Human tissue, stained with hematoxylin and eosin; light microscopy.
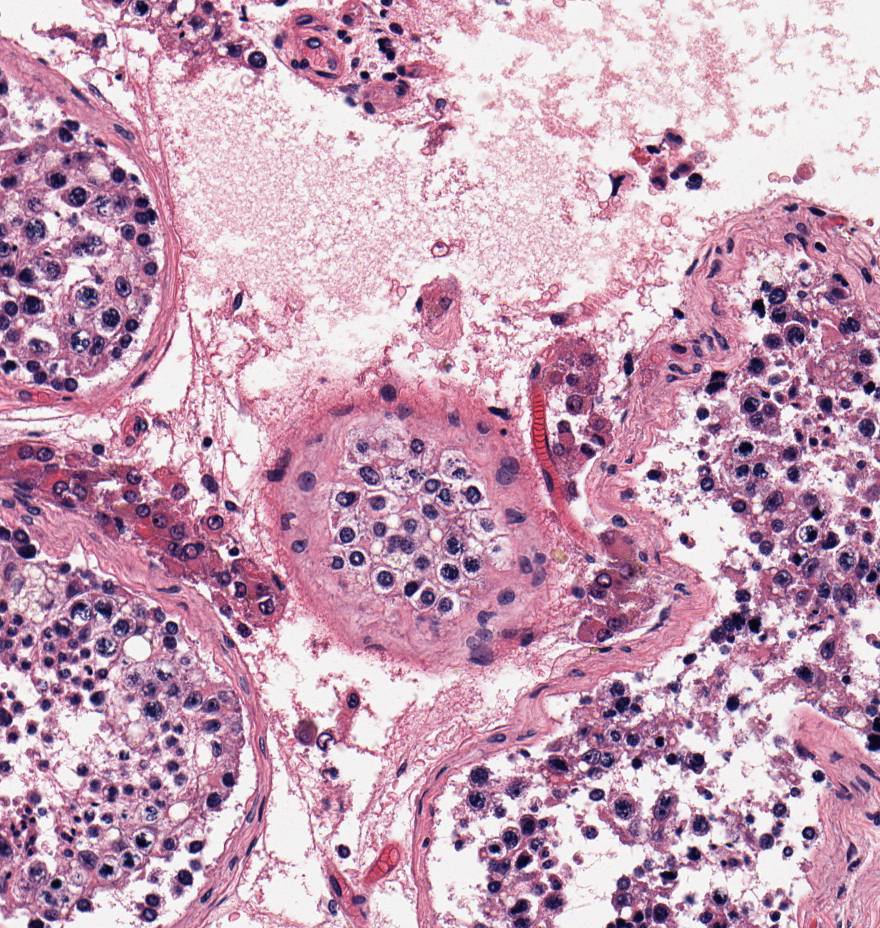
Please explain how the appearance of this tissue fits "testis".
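This is testis, and much here fits. There are several rounded tubular units in loose stroma: a small one centrally, larger ones upper left, lower left and right.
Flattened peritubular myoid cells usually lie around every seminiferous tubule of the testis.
The walls of the large tubules match: thin bands of pink fibres with flattened, elongated nuclei.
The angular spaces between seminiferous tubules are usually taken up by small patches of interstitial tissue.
Likewise, left of the central tubule the stroma holds a band of cells with abundant pink cytoplasm and round nuclei. The central tubule stands apart, with a thick, pale pink, glassy wall around its cells.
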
